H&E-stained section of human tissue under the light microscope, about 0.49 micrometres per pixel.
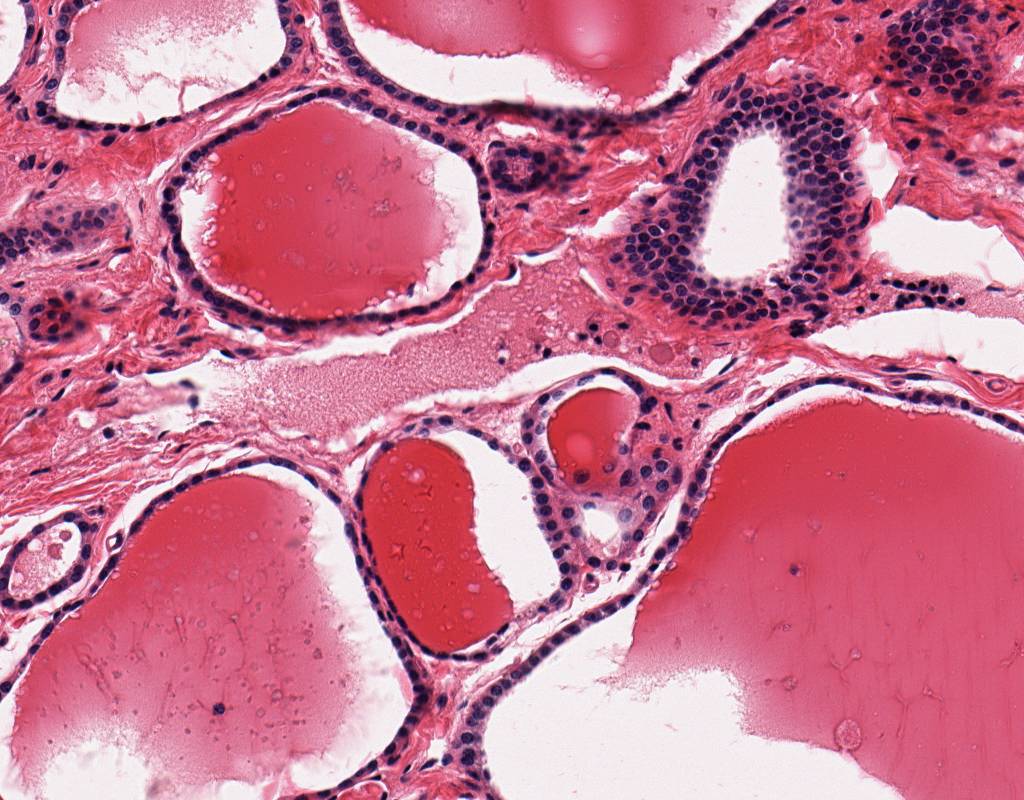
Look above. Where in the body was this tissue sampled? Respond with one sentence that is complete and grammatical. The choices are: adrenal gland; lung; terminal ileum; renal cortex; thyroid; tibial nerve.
The tissue on this slide is from the thyroid.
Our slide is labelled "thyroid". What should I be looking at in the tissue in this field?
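Most of the field is closely packed, rounded closed units with thin strands of stroma between them, as in the thyroid.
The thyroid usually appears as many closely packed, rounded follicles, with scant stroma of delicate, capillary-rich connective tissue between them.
The large pink-filled units are lined by one layer of flattened to low cuboidal cells with small, round, darkly stained nuclei, which also fits.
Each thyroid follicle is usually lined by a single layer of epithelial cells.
The exception is one small unit at upper right, whose thick lining of several layers of crowded dark nuclei surrounds an empty white lumen. Note, too, how widely the units vary in size.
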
